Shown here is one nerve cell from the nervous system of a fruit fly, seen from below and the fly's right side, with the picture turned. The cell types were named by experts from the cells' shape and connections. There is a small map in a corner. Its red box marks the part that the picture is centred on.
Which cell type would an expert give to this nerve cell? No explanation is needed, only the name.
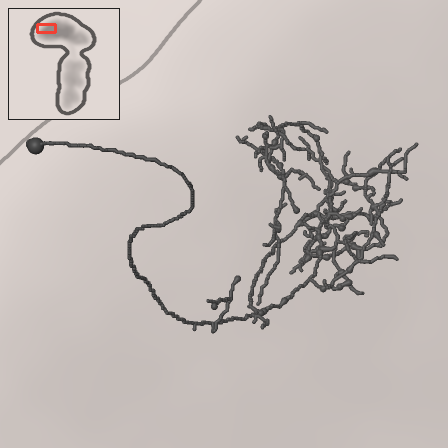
CB1434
